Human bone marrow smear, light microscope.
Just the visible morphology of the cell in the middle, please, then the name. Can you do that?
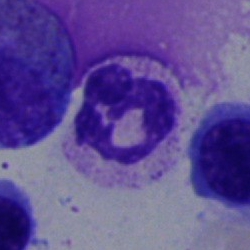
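Ring-shaped nucleus, closed around a pale central hole. Chromatin dense, dark purple. Cytoplasm pale pinkish-lilac, fine pink-violet granules scattered throughout. Cell: segmented neutrophil.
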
